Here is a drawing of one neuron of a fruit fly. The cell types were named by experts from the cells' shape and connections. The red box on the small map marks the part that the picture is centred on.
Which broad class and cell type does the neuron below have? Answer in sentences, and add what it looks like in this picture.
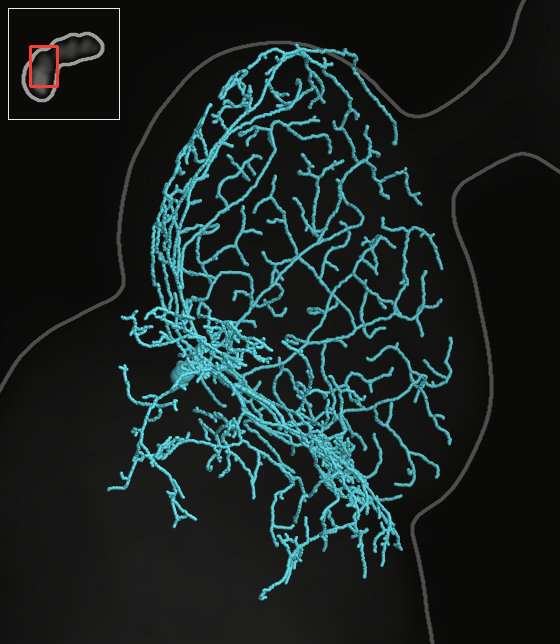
This is a visual centrifugal neuron. The cell type is aMe17c. More than a hundred branch ends can be seen. As drawn here it is taller than it is wide.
